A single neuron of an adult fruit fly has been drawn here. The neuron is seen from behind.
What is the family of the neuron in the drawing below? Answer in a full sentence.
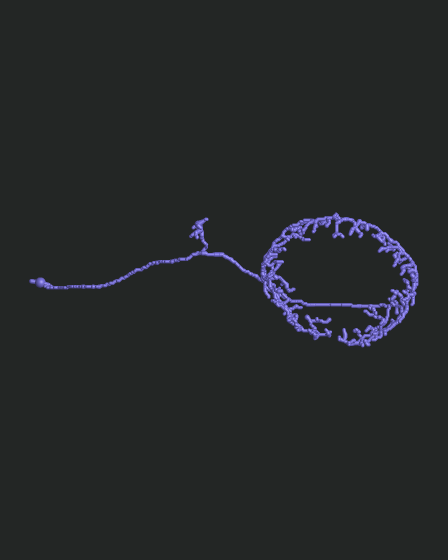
The family is hemilineage EBa1.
